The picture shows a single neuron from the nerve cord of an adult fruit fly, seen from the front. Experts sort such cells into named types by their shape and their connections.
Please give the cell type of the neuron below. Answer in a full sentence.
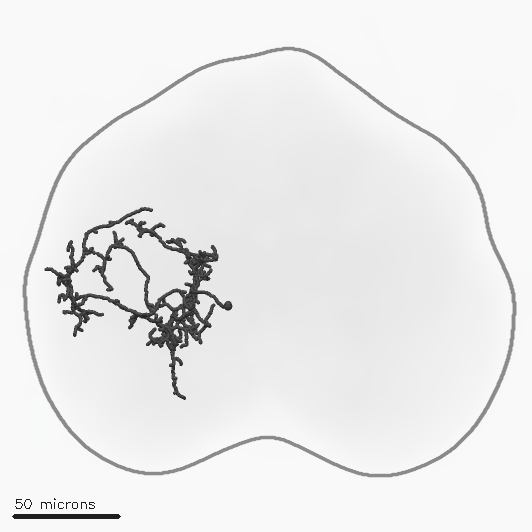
The cell type is IN16B097.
